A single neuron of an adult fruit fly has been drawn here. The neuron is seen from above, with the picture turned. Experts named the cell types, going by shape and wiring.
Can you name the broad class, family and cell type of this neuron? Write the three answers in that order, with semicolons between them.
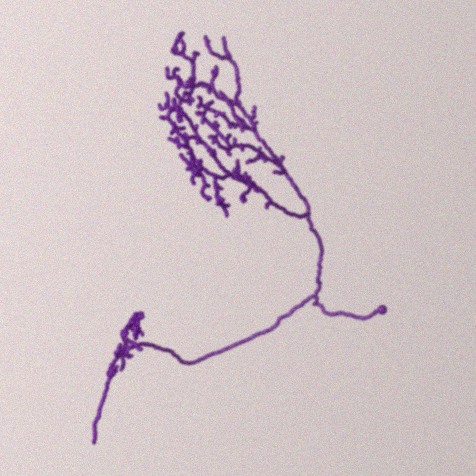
visual projection neuron; MeVP; MeVP31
